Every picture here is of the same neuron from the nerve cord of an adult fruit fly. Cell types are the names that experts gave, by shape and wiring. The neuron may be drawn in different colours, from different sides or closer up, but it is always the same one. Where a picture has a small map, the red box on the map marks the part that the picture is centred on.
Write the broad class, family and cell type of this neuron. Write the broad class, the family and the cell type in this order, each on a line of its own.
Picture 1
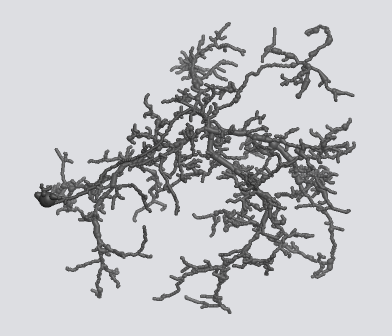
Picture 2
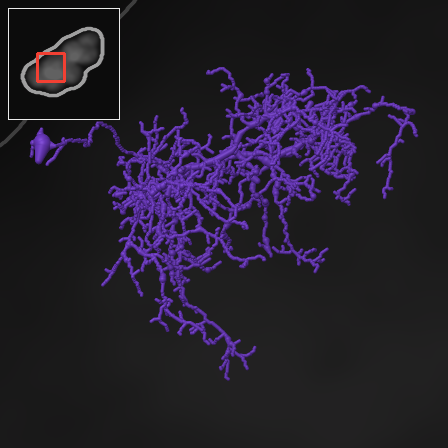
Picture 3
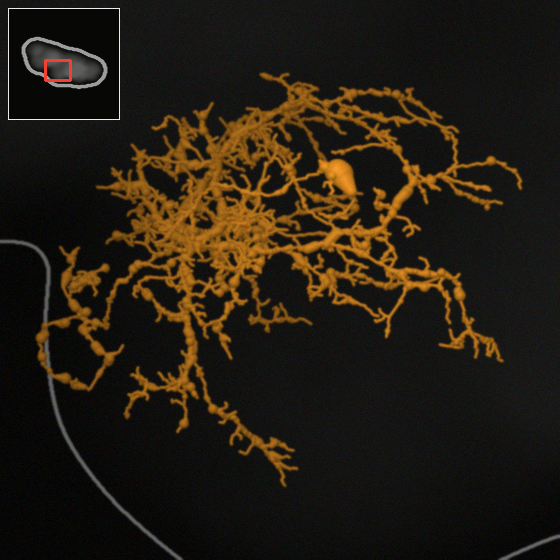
nerve-cord intrinsic neuron
hemilineage 17A
IN17A061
